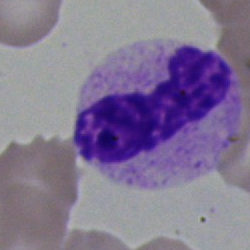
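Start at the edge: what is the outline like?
Round and smooth.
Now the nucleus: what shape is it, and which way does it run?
An elongated, lumpy band, running diagonally from lower left to upper right.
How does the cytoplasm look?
Plentiful and pale lilac, with no vacuoles.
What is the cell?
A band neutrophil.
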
